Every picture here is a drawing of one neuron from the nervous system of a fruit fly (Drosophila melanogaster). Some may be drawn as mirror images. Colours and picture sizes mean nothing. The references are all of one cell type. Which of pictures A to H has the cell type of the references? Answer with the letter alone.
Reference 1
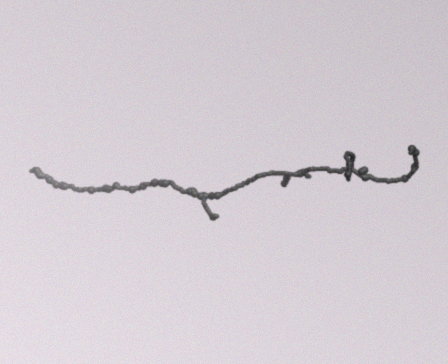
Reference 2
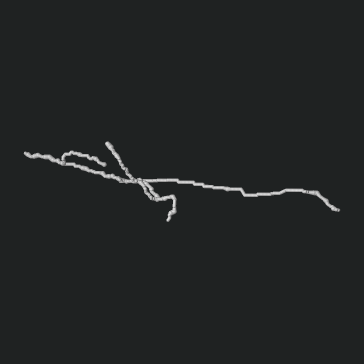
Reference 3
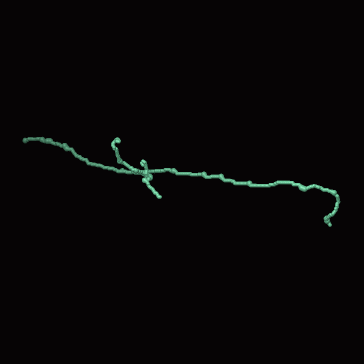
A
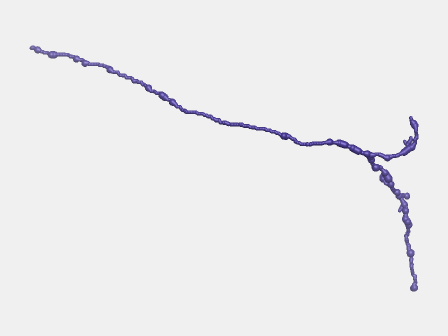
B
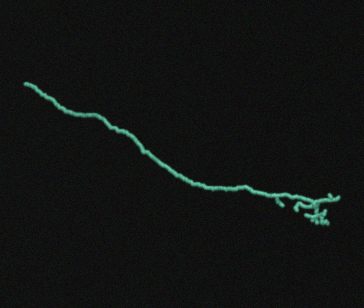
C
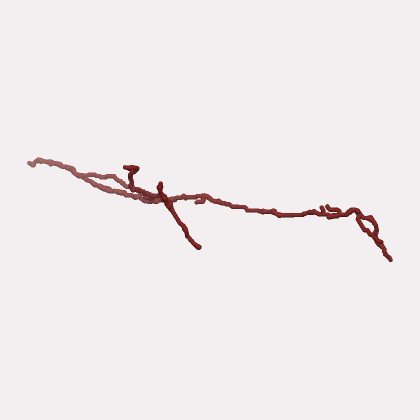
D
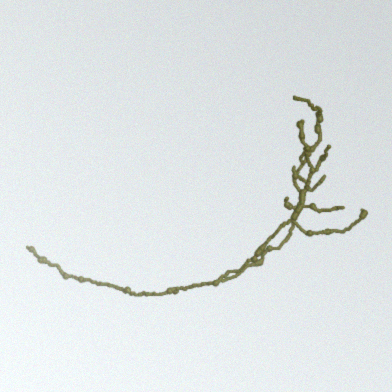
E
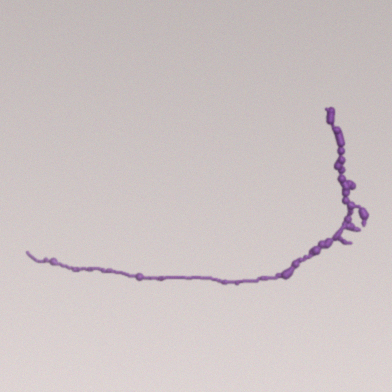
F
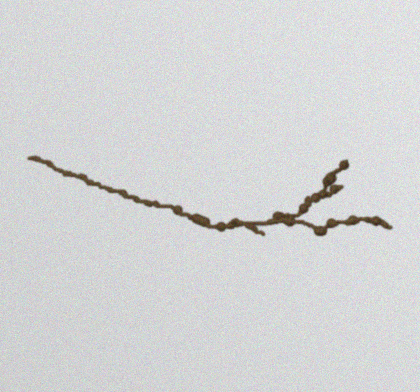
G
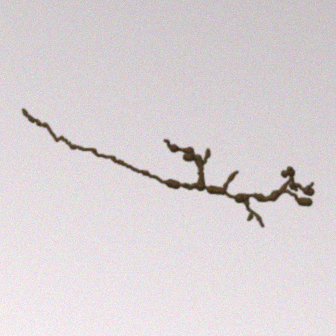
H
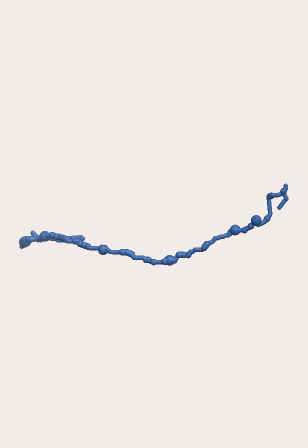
C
